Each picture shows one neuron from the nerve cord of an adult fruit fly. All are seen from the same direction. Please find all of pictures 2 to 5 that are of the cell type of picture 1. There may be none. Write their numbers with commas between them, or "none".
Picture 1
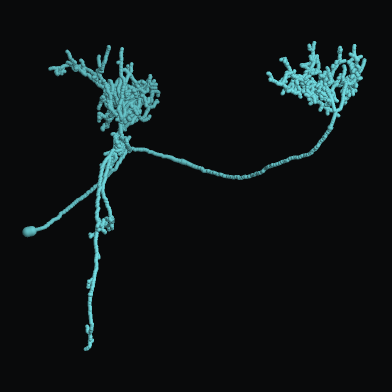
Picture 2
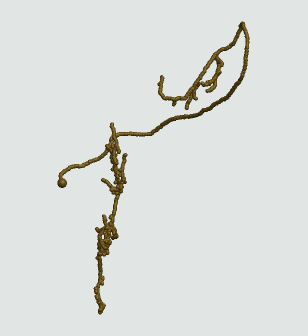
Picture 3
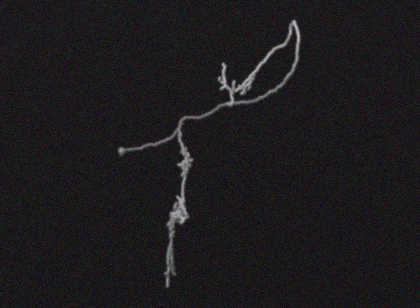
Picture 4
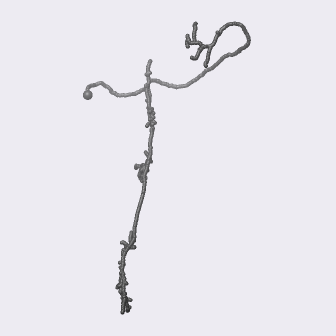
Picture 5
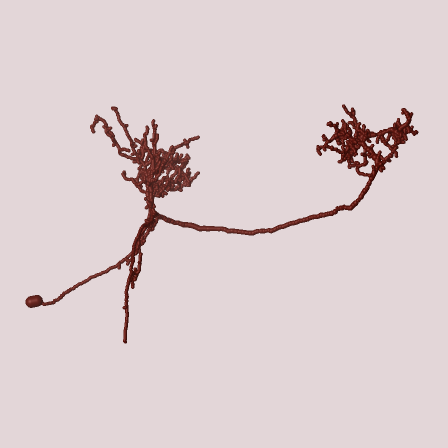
5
